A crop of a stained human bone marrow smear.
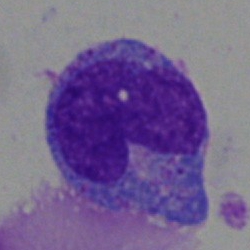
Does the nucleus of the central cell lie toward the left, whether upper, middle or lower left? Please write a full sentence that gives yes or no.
Yes, the nucleus is found toward the left, whether upper, middle or lower.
